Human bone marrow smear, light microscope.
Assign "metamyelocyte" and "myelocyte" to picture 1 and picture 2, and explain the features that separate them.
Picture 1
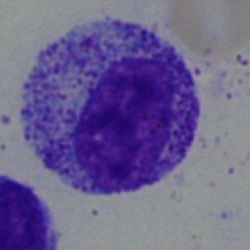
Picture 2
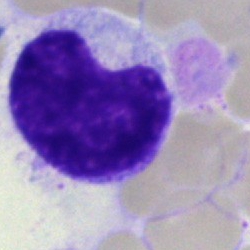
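You'll find the myelocyte in picture 1 and the metamyelocyte in picture 2. Look first at the nucleus in picture 2: it is kidney-shaped, with an indentation on its upper right side.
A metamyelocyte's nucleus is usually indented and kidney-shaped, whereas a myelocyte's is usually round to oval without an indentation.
Next, the chromatin in picture 2 stains deep purple and looks dense, with faint paler patches.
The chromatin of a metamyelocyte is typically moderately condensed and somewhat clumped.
In picture 1, notice that the cell is round with a smooth outline and that some granules lie over the upper edge of its nucleus. Both cells have pale cytoplasm, blue-grey in picture 1 and grey-blue in picture 2. Its widest rim is on the left side of the nucleus in picture 1, but at the top of the cell in picture 2. In picture 2, a few small purple dots also lie at the lower left edge of the cell. The darkly stained nucleated cell in the lower-left corner of picture 1 is only part of another cell and does not touch the one we mean.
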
